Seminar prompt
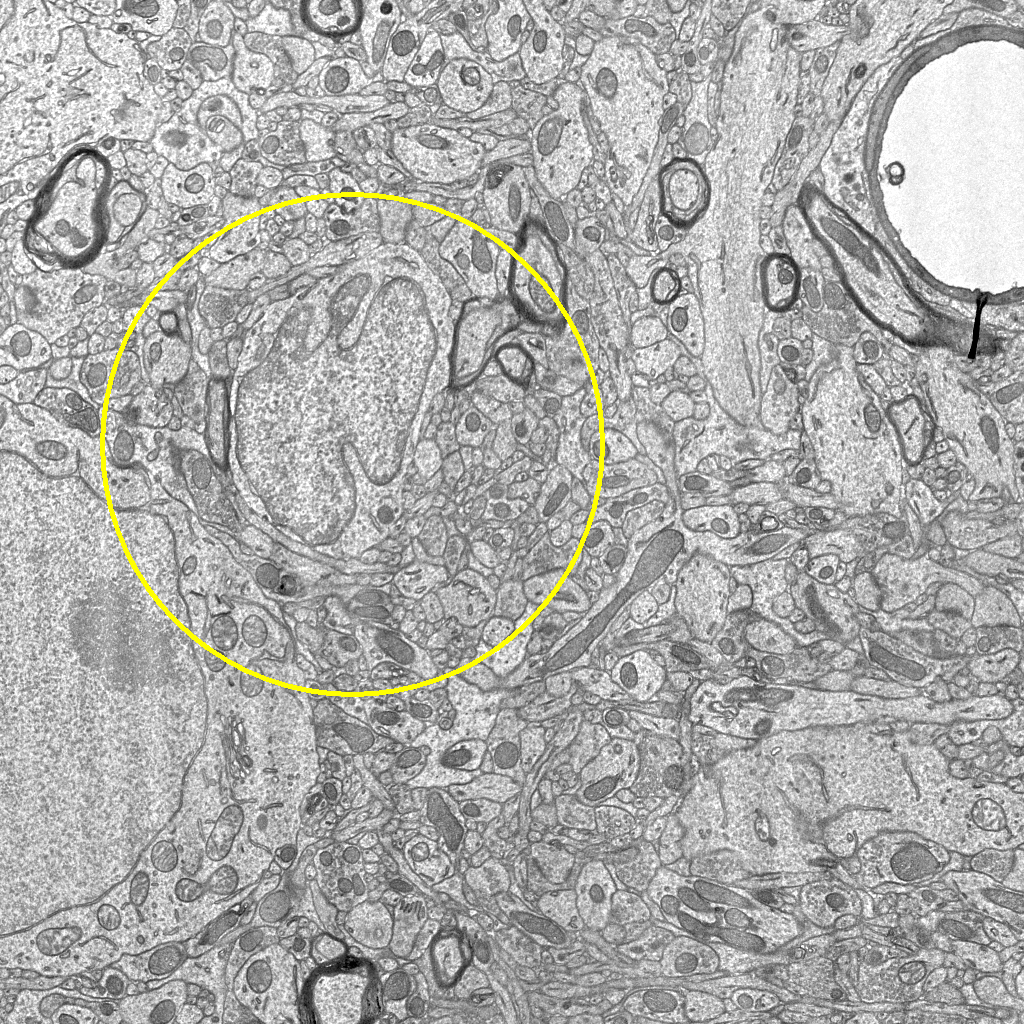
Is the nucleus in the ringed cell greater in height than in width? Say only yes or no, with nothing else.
Yes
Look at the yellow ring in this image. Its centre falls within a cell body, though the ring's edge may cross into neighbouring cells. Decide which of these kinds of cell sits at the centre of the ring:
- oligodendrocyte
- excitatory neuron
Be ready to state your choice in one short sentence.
The kind of cell at the ring's centre is an oligodendrocyte.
